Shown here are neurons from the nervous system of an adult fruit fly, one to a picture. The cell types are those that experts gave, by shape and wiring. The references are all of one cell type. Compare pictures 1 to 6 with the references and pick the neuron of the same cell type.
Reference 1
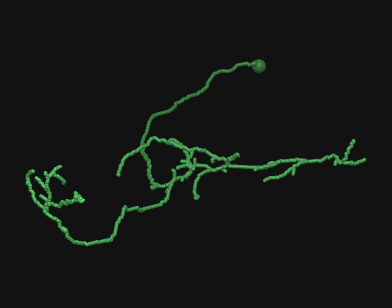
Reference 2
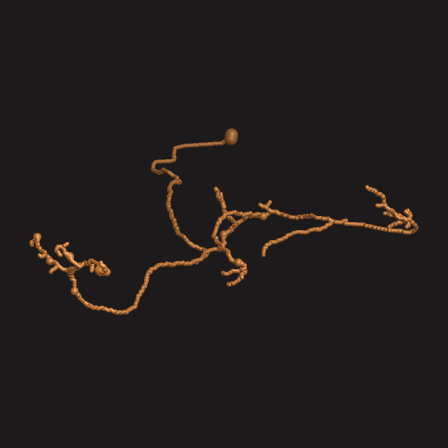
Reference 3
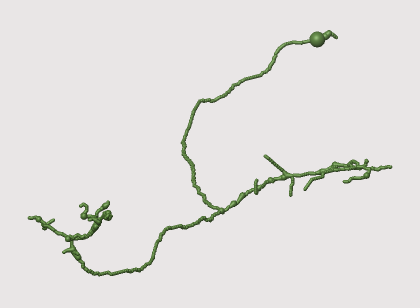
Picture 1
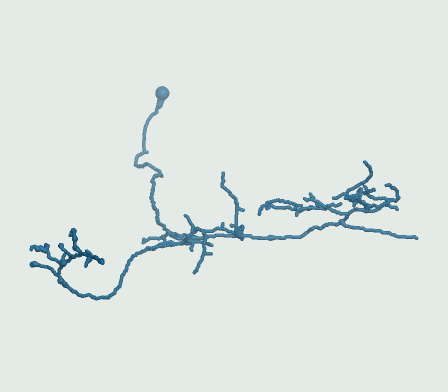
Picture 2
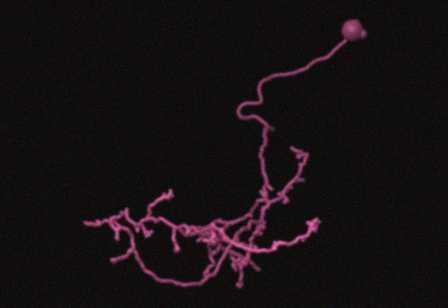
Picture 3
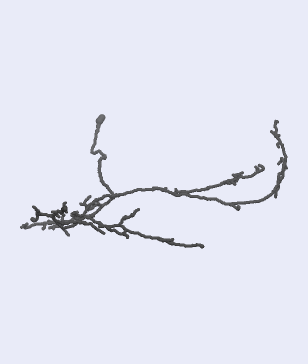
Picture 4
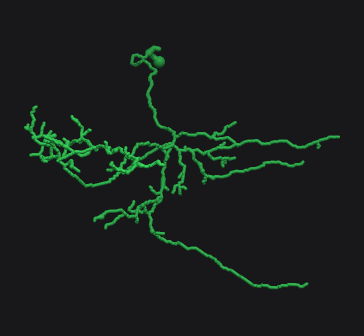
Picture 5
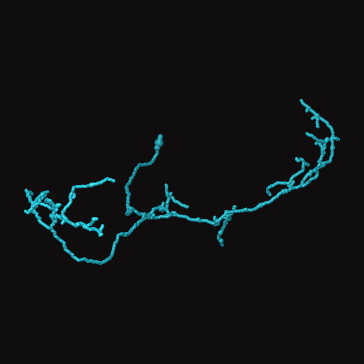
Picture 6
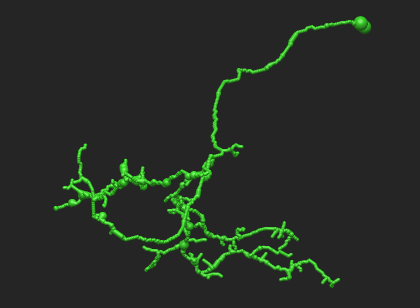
1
